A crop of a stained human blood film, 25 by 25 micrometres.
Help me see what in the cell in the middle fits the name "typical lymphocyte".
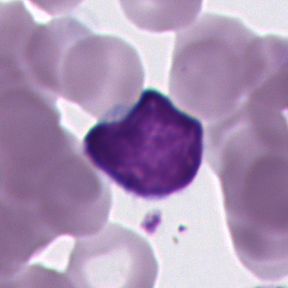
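Seen in this typical lymphocyte: nucleus filling nearly the whole cell, leaving only a very scant rim of cytoplasm. Nucleus about 10 micrometres across; no distinct nucleoli. Small pale bluish bulge on the upper left edge of the cell. No granules visible.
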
